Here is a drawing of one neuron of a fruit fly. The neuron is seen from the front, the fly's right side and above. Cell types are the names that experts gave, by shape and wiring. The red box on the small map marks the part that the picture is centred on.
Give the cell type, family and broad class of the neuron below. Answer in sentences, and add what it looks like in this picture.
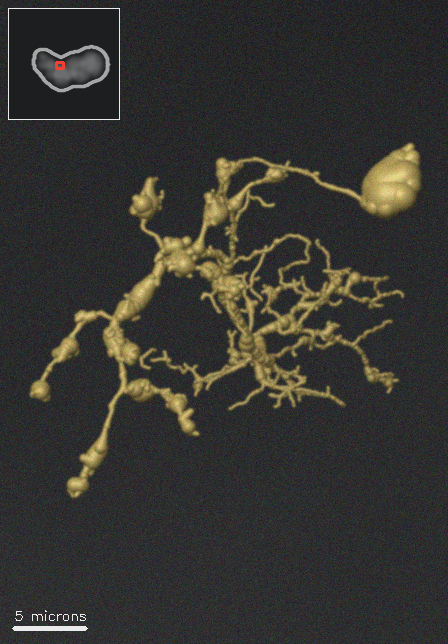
The cell type is Mi13. The family is Mi. Its broad class is optic-lobe intrinsic neuron. The cell body is at the upper right of the picture. By the scale bar it is about 25 microns wide in this view.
